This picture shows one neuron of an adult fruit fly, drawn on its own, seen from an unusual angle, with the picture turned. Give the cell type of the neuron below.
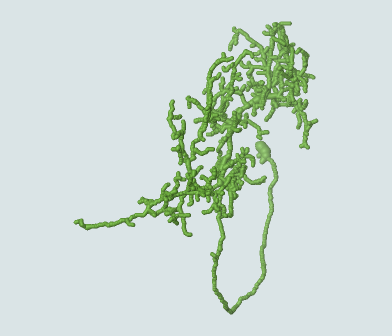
IN12B037_b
